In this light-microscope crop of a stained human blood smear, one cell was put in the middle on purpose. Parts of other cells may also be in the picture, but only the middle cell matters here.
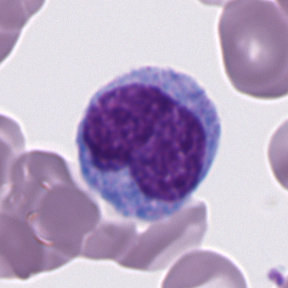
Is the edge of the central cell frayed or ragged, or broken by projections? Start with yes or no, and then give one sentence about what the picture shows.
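No. The cell outline is roughly round with a smooth edge.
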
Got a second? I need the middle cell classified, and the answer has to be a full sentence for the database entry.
Centred in the crop is a monocyte.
